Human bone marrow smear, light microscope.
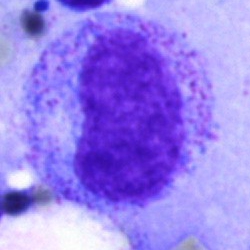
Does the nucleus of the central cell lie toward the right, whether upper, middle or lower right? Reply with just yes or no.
Yes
